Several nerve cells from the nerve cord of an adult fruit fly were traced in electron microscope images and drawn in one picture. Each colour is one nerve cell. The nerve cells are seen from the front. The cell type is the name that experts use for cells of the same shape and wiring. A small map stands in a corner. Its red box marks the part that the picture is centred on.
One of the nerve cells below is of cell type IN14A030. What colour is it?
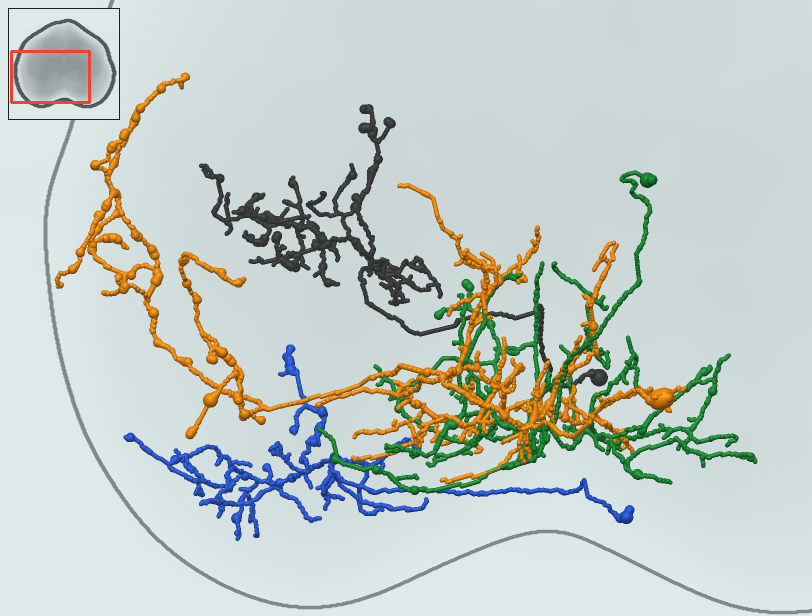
orange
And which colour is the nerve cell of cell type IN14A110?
black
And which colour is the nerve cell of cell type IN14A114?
blue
